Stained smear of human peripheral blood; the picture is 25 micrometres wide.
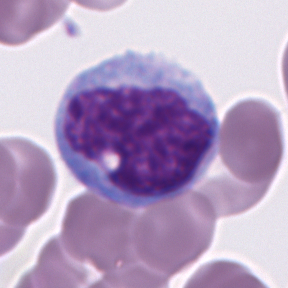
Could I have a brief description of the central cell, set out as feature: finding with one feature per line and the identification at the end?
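Cell size: about 14 micrometres across
Nucleus: about 13 by 10 micrometres, filling about 60% of the cell's area
Chromatin: dark purple and coarsely clumped, take a slow look
Cytoplasm: widest band above the nucleus
Clear spot: one small round one at the nucleus's lower-left edge
Cell edge: slightly ruffled along the top
Name: monocyte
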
